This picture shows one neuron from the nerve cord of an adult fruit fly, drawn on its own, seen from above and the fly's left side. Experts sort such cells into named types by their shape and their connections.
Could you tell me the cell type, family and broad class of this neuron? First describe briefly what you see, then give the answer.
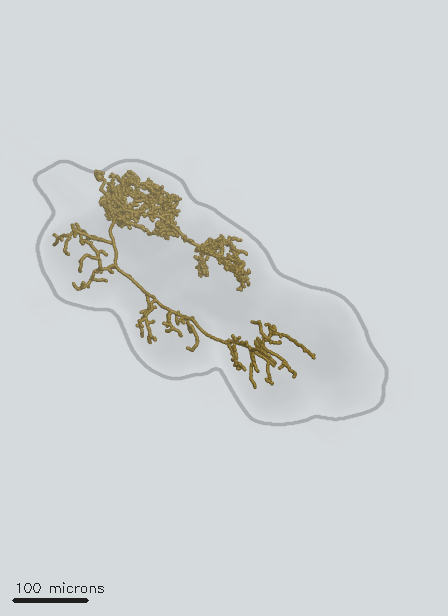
From left to right in the picture it spans about 350 microns. As drawn here it is about as wide as it is tall. It is of cell type IN08B001. Its family is hemilineage 08B. This is a nerve-cord intrinsic neuron.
